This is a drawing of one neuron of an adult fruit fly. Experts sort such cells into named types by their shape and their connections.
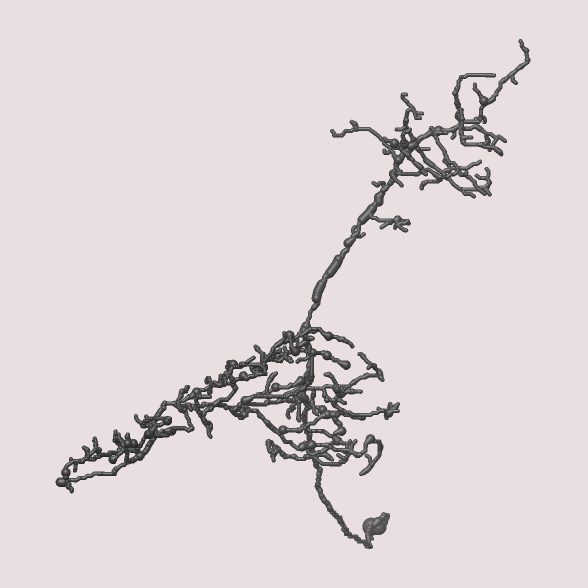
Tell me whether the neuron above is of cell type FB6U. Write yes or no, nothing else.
yes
